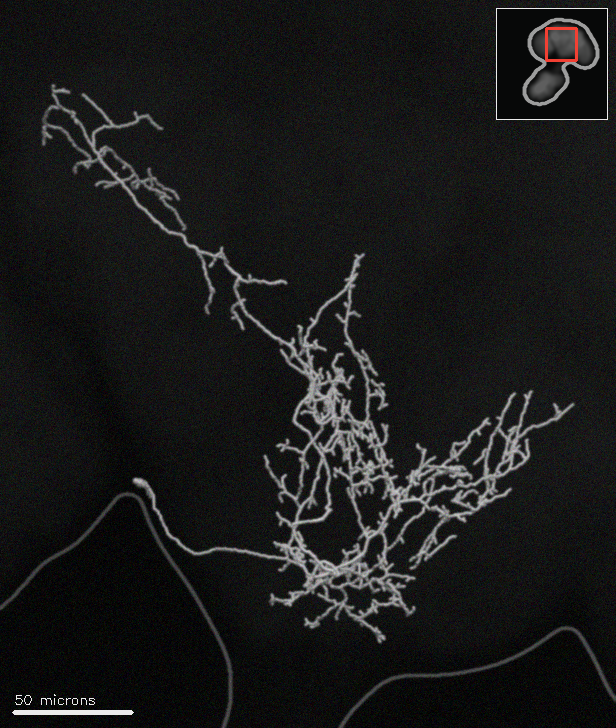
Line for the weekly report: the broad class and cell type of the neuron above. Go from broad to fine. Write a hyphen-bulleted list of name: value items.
- broad class: central-brain intrinsic neuron
- cell type: GNG509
